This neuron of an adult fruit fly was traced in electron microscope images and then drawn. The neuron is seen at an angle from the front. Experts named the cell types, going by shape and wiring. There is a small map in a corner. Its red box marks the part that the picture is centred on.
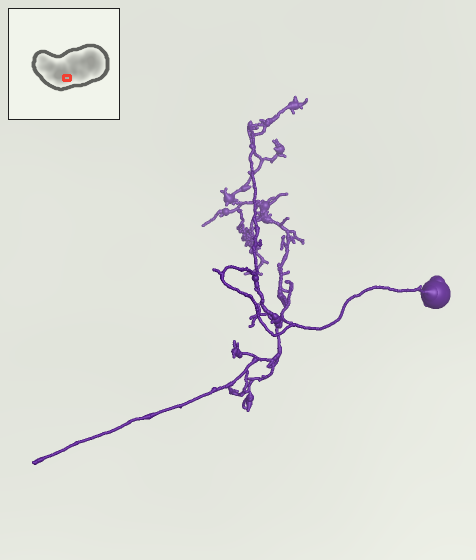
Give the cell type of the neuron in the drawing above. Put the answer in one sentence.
The cell type is Mi15.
